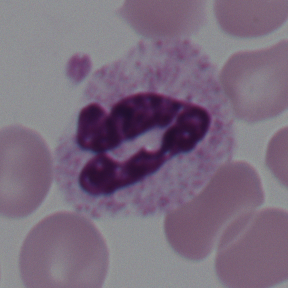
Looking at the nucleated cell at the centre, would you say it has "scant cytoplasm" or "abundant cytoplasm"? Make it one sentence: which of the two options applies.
There is abundant cytoplasm around the nucleus of this cell.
